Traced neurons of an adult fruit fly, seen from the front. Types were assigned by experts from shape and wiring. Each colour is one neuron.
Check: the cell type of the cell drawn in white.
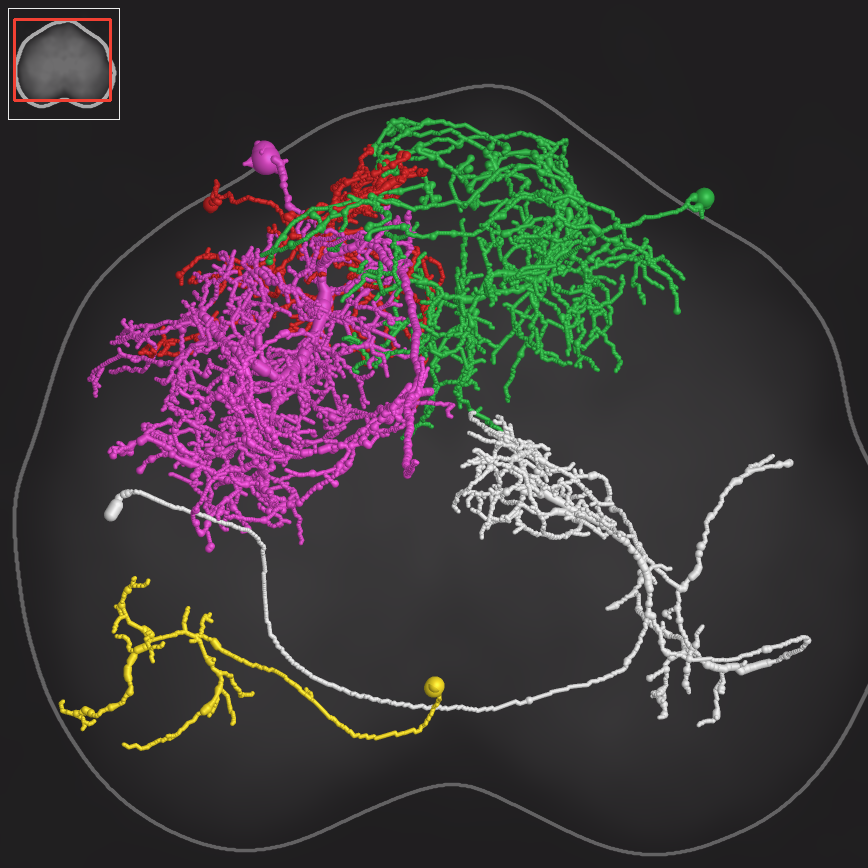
IN01A060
